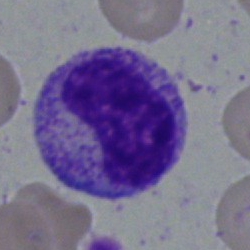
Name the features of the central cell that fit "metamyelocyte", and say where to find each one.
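Look first at the nucleus of this metamyelocyte: it sits off-centre, over toward the right side of the cell. On its left side, where it faces the paler cytoplasm, it is indented.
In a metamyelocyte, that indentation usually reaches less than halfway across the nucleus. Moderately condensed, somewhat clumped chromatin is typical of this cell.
Here the chromatin is dark purple with a blotchy, uneven texture, and that fits.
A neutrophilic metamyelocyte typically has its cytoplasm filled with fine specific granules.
Fine purple granules are scattered through this cytoplasm, and their fineness matches.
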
